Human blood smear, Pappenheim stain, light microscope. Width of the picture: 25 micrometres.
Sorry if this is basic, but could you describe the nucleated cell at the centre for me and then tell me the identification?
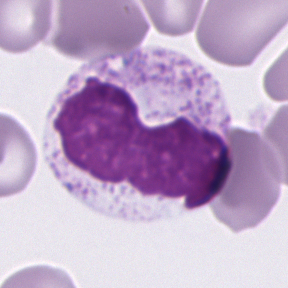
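The chromatin stains a dense dark purple. The cytoplasm is pale lilac, nearly colourless, with fine violet granules scattered throughout. The nucleus extends to the right edge of the cell. This is a band neutrophil.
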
